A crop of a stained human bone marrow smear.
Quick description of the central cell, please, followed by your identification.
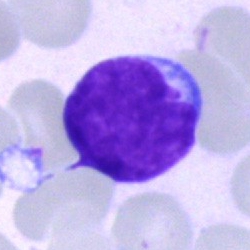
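Roughly round in outline, this cell carries a single small pointed tag projecting from its lower left edge. Its nucleus fills most of the cell and lies off-centre toward the lower left. The cytoplasm shows no granules. This is a blast.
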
